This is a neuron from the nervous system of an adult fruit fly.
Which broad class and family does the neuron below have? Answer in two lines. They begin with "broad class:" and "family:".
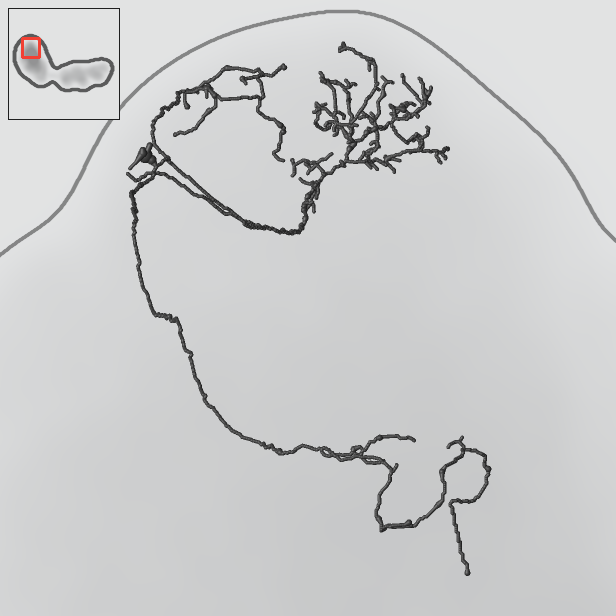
broad class: central-brain intrinsic neuron
family: hemilineage LHd1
